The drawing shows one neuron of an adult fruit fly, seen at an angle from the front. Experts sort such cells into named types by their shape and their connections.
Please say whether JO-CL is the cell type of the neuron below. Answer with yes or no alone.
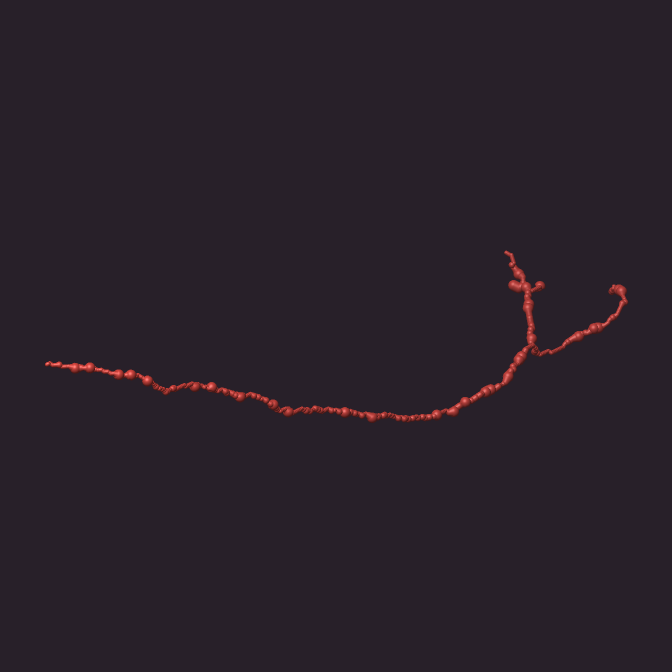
yes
